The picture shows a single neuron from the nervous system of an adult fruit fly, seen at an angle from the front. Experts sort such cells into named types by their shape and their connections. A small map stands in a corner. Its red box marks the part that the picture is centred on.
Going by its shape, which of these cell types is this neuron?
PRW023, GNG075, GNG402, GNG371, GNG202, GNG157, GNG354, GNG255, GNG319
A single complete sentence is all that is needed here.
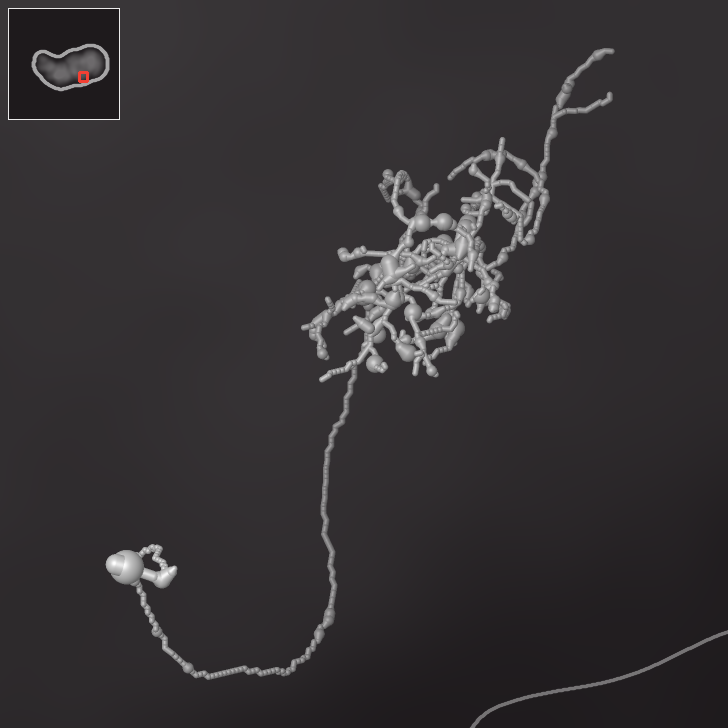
The cell type name GNG371 applies to this neuron.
